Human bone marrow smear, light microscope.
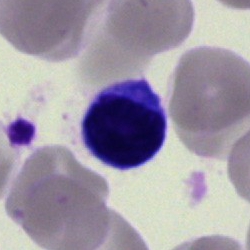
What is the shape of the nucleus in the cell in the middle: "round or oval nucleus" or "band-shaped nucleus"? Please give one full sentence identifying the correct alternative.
A nucleus forming one compact round or oval mass is found in this cell.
